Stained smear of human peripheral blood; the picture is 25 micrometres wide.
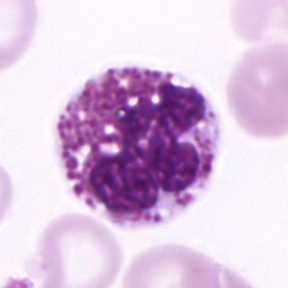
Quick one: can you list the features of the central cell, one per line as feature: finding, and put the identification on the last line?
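Cell shape: round, with a smooth outline all the way around
Chromatin: dark purple, in coarse clumps
Granules: coarse and round, packing the cytoplasm
Granule colour: dark purple-magenta, look closely
Name: eosinophil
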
